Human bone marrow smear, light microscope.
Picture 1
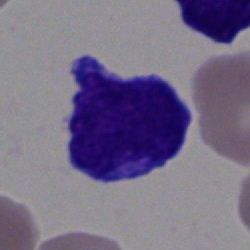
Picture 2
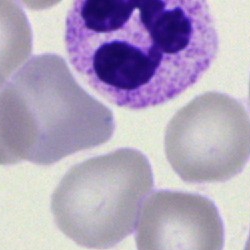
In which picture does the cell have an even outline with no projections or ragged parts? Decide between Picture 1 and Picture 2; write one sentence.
Picture 2 is where the cell's outline is smooth.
